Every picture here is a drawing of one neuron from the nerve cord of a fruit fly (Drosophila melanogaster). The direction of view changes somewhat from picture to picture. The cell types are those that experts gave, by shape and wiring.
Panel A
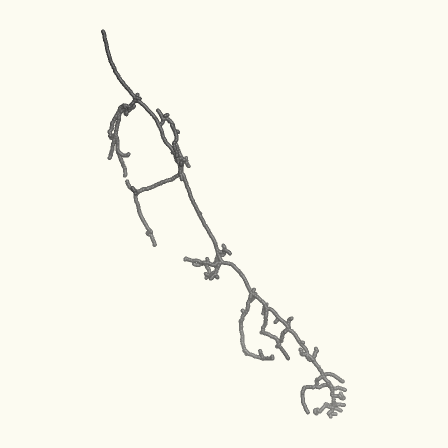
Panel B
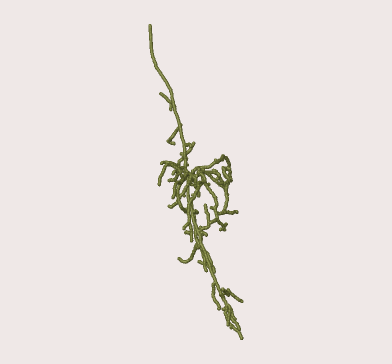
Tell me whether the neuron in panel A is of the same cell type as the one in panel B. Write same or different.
different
